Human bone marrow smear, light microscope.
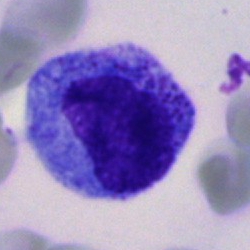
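Promyelocyte, the cell in the middle of a stained human bone marrow smear. Nucleus: a single unlobed mass, set off-centre toward the right of the cell. The cytoplasm stains blue, with a paler area on the left side against the nucleus. Small dark purple granules are scattered through the cytoplasm.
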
